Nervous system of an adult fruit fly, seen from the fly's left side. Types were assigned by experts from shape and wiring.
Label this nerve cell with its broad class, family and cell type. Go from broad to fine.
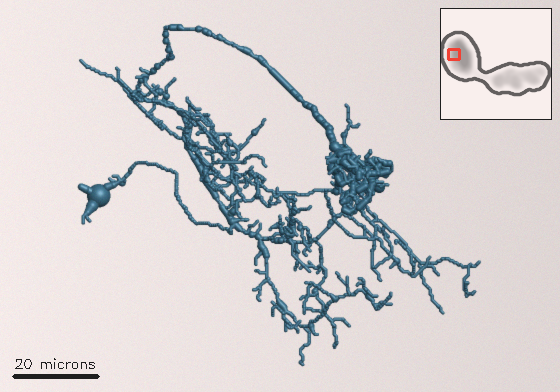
central-brain intrinsic neuron; class CX; LNO1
